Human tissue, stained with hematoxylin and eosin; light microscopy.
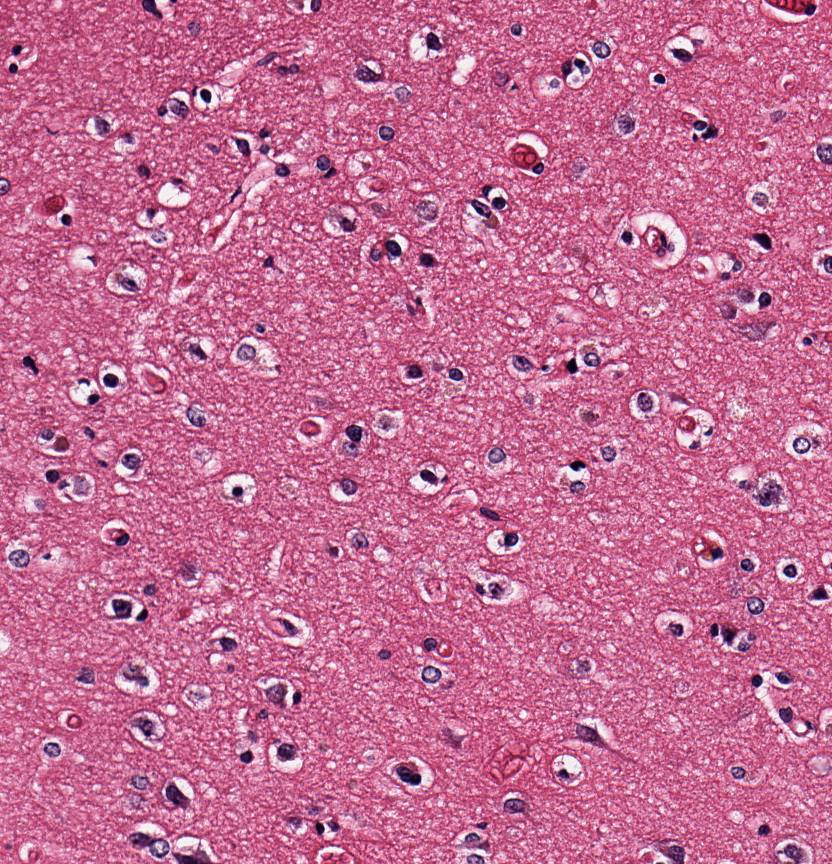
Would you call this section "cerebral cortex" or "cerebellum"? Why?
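It's cerebral cortex. Cells are scattered singly and in small groups fairly evenly across the field, not arranged in layers, glands or sheets. Most nuclei are small, round and dark, many cells sit in a clear empty halo, and a few have intensely red cytoplasm.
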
